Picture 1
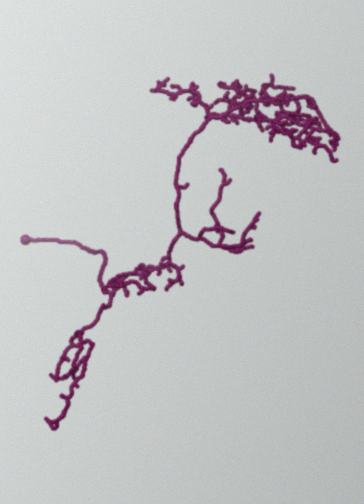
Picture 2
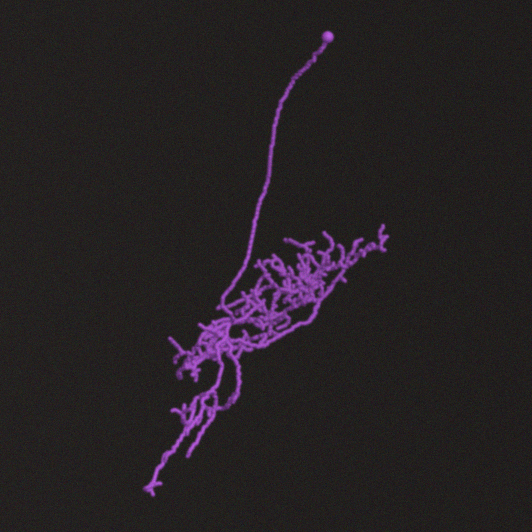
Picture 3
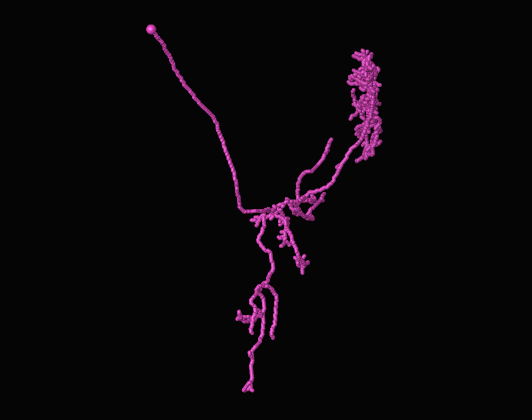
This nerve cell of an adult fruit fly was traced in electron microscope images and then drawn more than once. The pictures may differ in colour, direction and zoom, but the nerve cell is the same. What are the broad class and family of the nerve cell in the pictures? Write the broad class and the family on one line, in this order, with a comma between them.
visual projection neuron, LPC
